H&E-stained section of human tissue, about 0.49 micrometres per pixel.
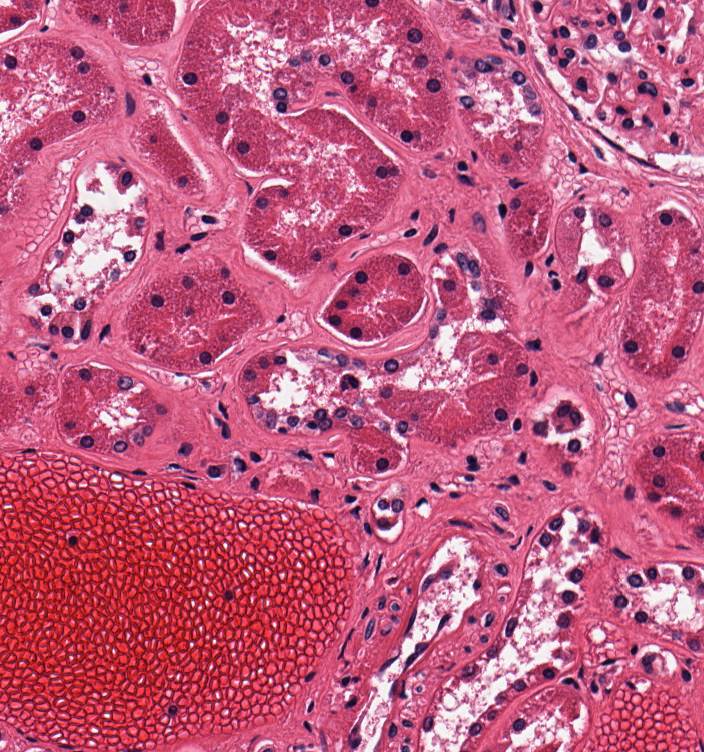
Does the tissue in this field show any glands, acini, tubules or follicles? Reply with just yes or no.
Yes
